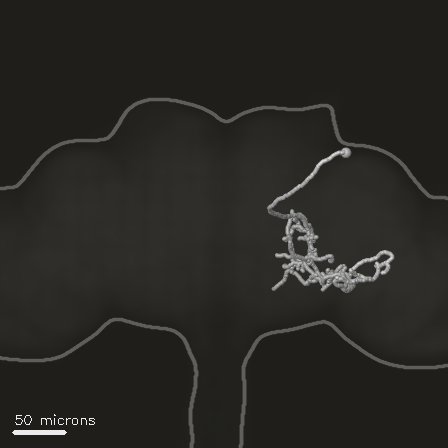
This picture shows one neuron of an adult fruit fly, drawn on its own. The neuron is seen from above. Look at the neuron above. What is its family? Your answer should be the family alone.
hemilineage WEDd1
